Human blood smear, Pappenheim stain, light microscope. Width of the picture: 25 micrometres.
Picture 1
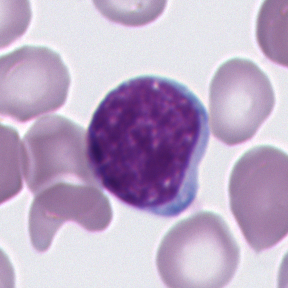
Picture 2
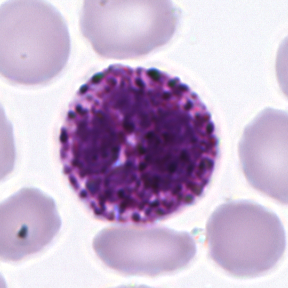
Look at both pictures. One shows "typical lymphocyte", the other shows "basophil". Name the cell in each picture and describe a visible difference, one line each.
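Picture 1: typical lymphocyte. The cytoplasm contains no visible granules.
Picture 2: basophil. The cell is crowded with coarse dark purple-black granules.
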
